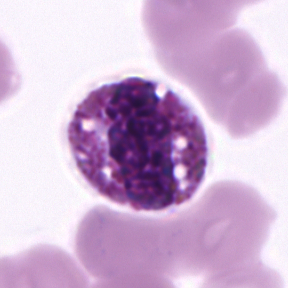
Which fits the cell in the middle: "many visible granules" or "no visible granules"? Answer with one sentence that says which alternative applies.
Within the cytoplasm of the cell there are many visible granules.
